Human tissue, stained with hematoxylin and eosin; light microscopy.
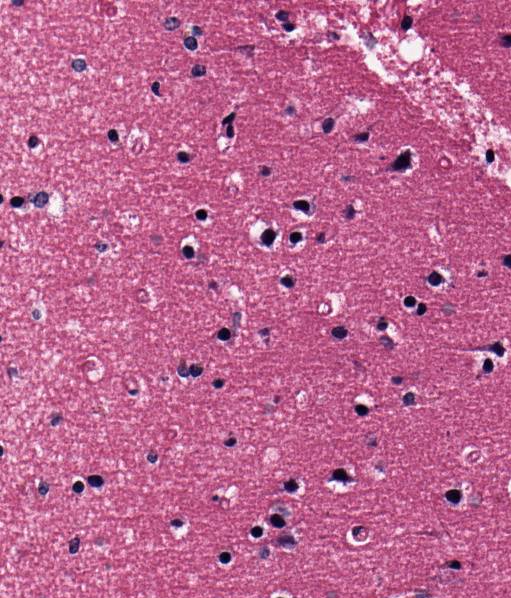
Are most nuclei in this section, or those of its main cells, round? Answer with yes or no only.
Yes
